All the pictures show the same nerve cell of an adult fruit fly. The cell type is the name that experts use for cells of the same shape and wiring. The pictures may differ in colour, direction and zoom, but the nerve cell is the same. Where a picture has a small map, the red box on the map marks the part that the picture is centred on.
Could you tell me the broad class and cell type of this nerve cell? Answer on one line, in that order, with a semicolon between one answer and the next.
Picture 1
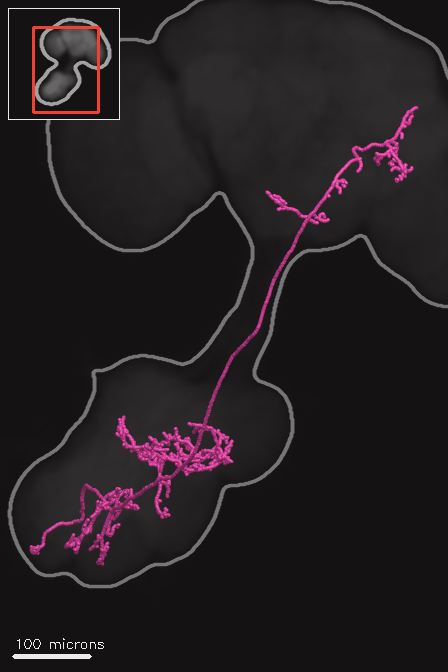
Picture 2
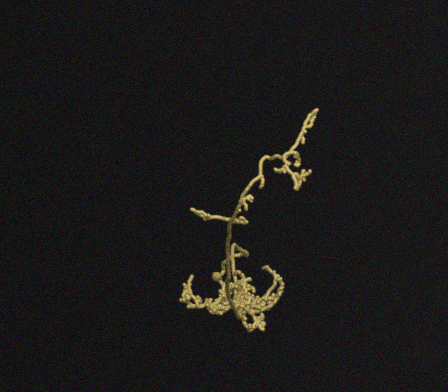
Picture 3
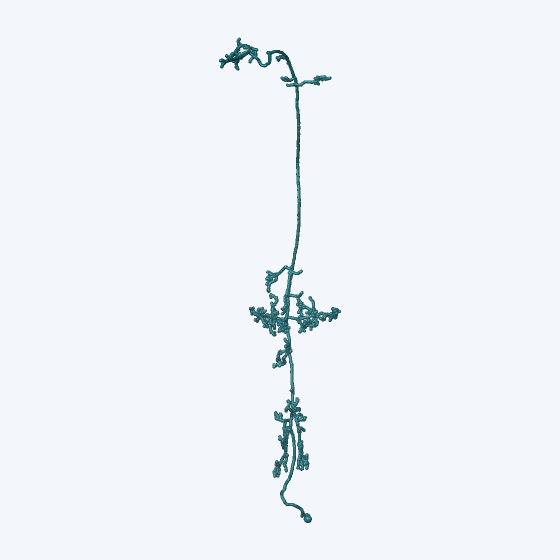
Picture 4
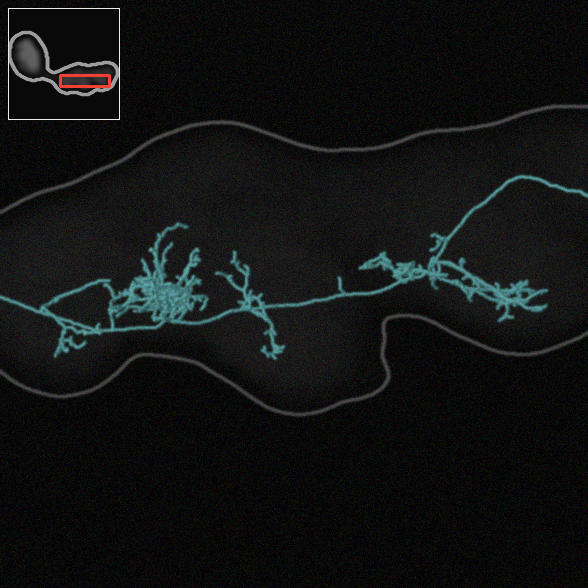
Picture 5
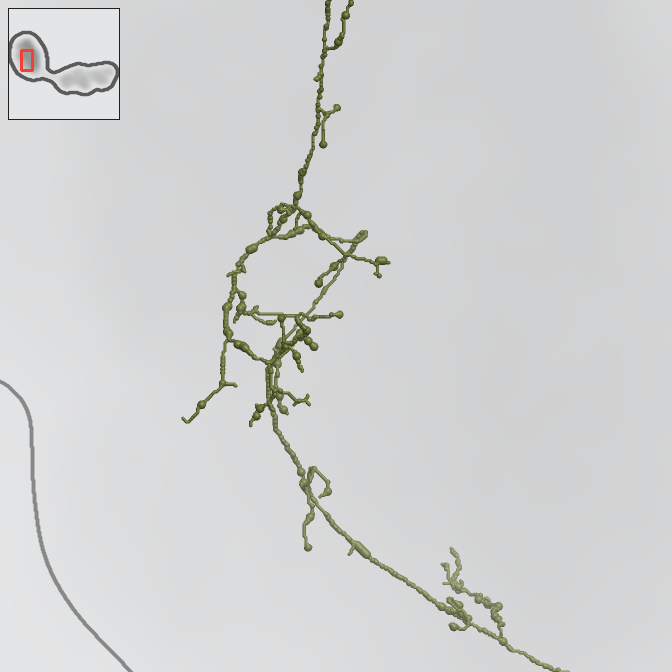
ascending neuron; ANXXX178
